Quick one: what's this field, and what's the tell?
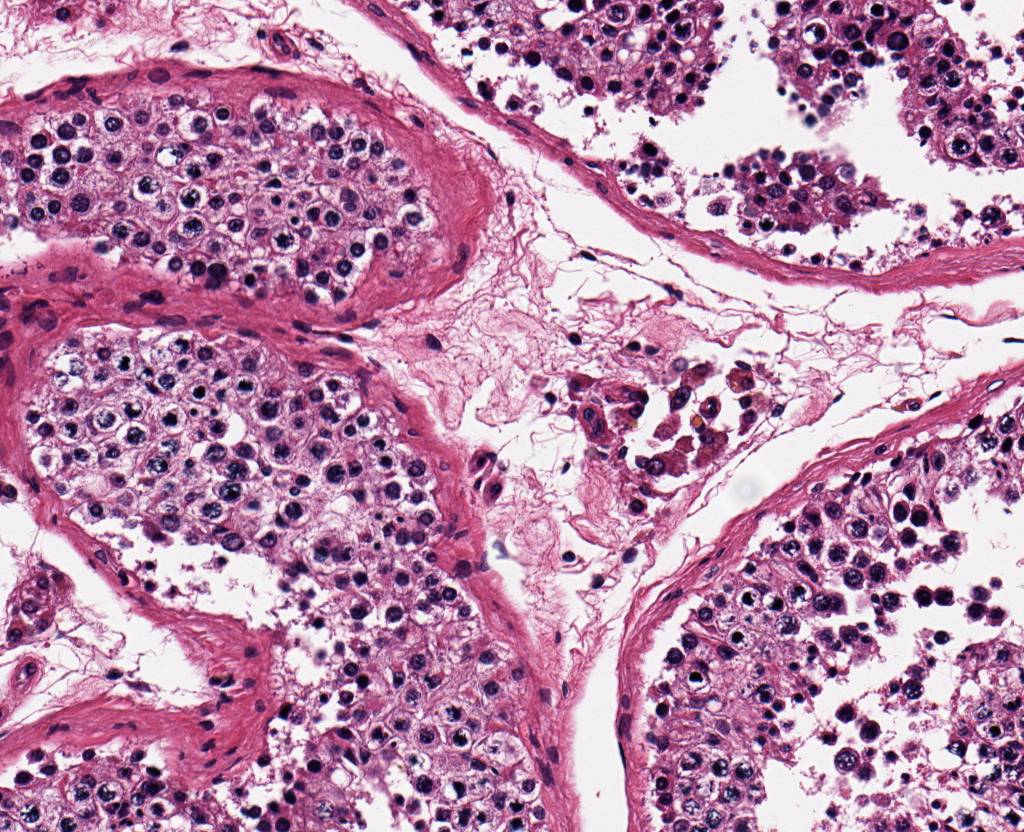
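Mostly you are seeing seminiferous tubule here, cut several times over. Look inside each tubule: there are many layers of germ cells, and many of them are large round spermatocytes with coarse dark chromatin.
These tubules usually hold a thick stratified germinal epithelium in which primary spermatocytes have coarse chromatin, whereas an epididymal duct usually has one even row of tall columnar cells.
Between the tubules runs a branching band of loose interstitial tissue, and just right of centre it holds a small cluster of polygonal Leydig cells with deep-pink cytoplasm.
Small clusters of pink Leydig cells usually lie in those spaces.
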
